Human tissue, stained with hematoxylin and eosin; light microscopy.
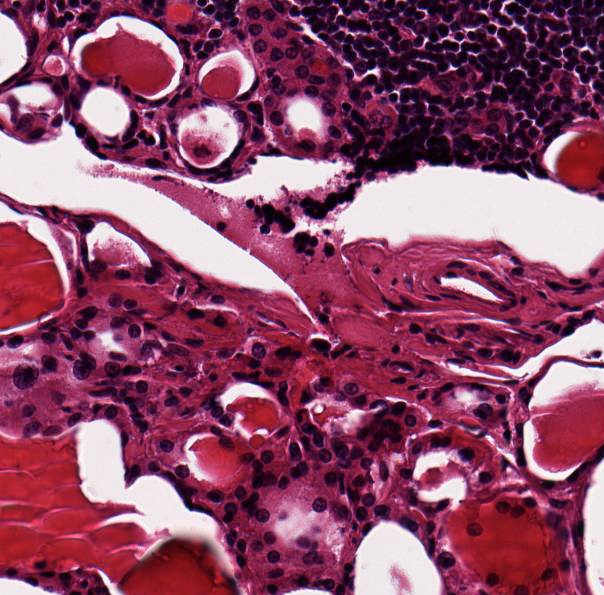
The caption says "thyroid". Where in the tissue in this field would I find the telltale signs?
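In keeping: round follicles full of deep red colloid, scattered through most of the field, each lined by a single layer of cuboidal epithelial cells.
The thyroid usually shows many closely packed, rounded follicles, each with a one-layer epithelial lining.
Less in keeping: a band of pink fibrous stroma with a small vessel crosses mid-field.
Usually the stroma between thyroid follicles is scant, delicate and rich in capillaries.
Also seen: a dense sheet of small, dark, round lymphocytes in the top right corner.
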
